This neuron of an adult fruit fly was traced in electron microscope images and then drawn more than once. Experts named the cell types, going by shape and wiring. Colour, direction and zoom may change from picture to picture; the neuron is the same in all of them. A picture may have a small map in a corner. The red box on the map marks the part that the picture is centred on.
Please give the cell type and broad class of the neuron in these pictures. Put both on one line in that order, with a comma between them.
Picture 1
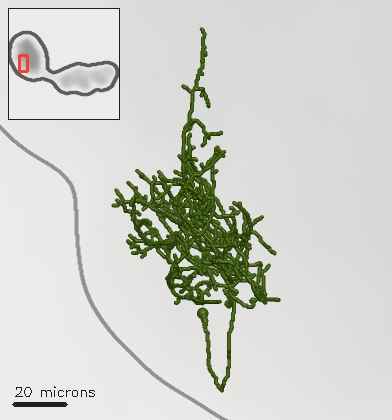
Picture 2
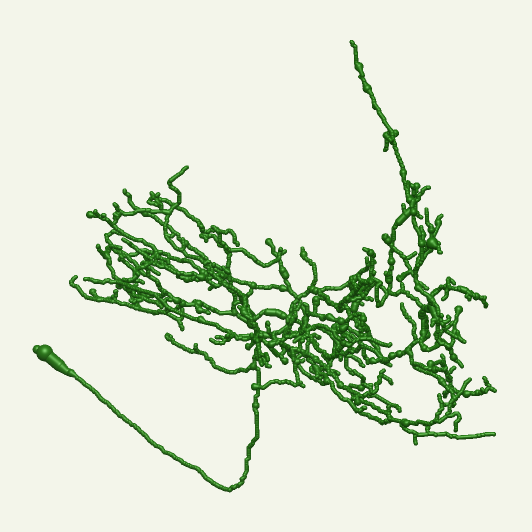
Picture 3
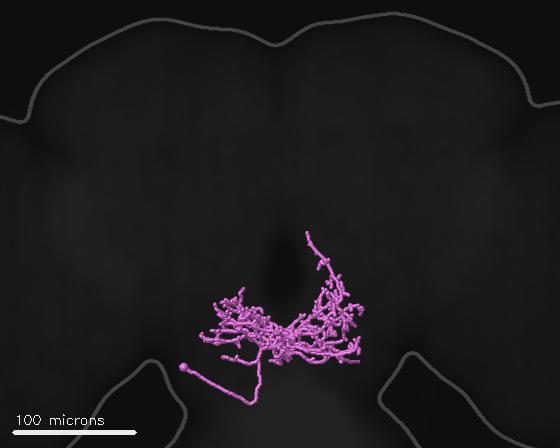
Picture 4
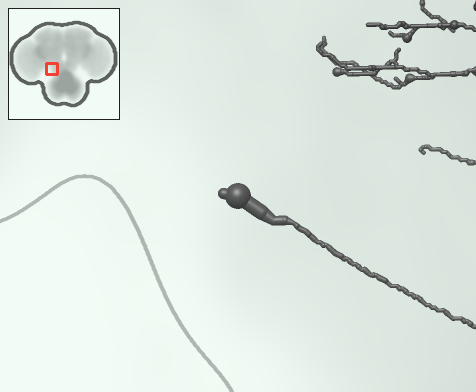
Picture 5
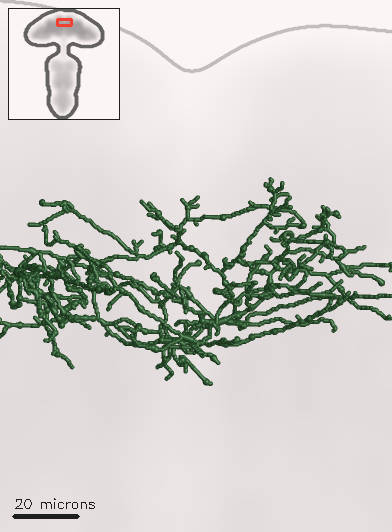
GNG235, central-brain intrinsic neuron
